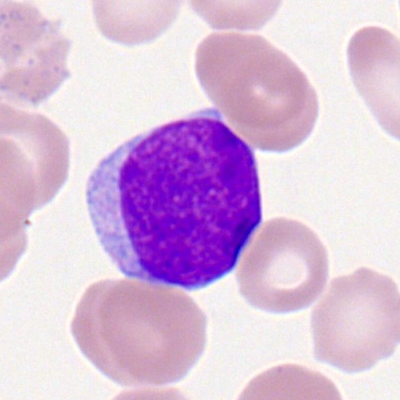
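Myeloblast, the central cell in this stained blood smear. Its outline strikes me as angular rather than smoothly round. The nucleus looks like one unlobed mass. Cytoplasm shows only as a narrow pale blue rim, mostly on the left side, and I can make out no distinct granules in it.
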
